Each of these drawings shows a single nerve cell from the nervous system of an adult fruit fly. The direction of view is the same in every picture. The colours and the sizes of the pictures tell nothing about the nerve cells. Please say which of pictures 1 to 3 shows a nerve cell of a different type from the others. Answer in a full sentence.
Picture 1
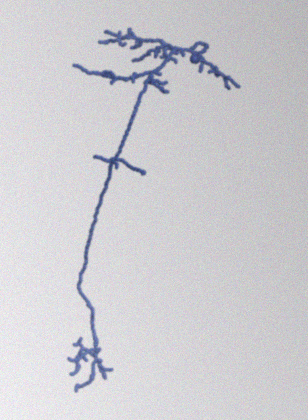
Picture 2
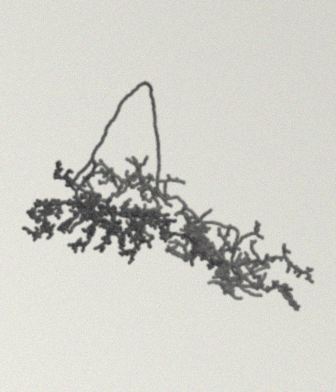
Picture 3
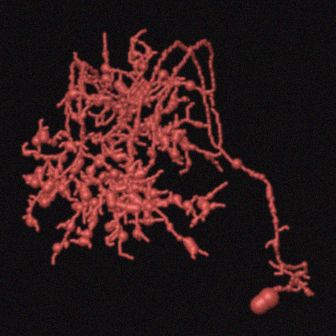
The nerve cell in picture 1 is of another cell type than the rest.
